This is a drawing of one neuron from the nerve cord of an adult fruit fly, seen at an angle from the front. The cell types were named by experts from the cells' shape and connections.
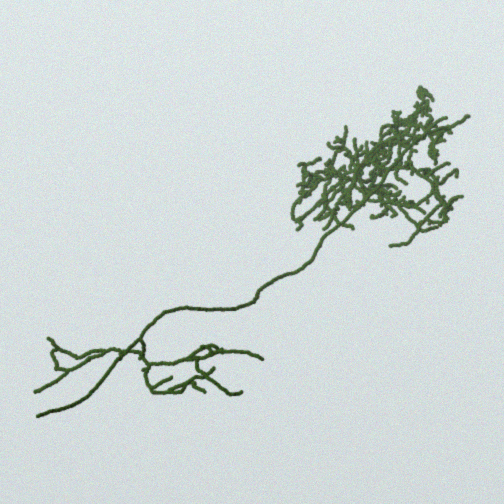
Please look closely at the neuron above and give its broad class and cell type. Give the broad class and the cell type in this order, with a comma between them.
ascending neuron, ANXXX071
